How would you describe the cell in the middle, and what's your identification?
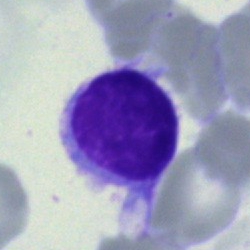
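Checking the chromatin first, it is dense and deep purple. Next, the nucleus shows no distinct nucleolus. The cytoplasm carries no granules. Finally, a pale cytoplasmic tail extends from the bottom of the cell. This is a lymphocyte.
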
